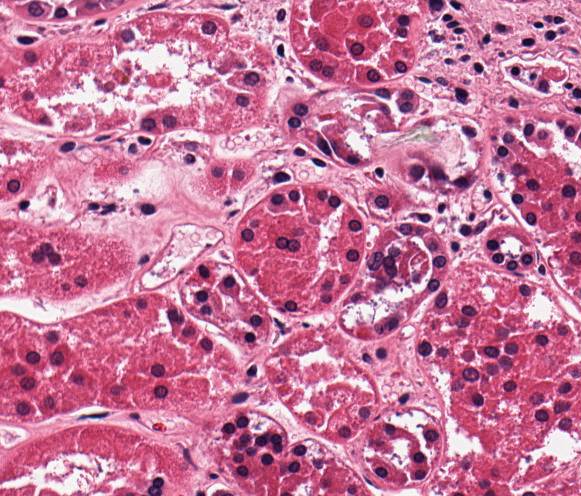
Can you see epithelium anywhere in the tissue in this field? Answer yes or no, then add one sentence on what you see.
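Yes. A few units, such as one just right of centre, have a small open lumen lined by the cells.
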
